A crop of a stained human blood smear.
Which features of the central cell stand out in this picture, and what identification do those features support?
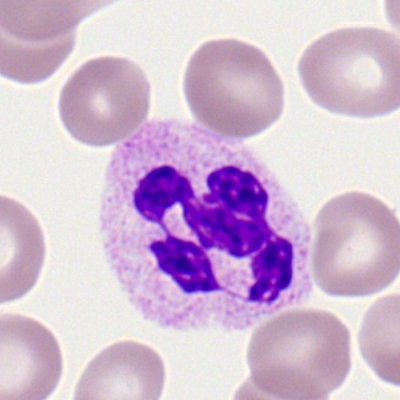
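The nucleus is divided into several separate lobes, some of which are joined by thin strands. Around the nucleus lies plentiful cytoplasm of a pale pink colour. Fine lilac granules are scattered evenly throughout this cytoplasm. The cell is a segmented neutrophil.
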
